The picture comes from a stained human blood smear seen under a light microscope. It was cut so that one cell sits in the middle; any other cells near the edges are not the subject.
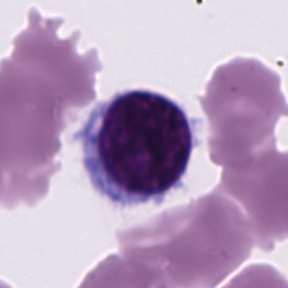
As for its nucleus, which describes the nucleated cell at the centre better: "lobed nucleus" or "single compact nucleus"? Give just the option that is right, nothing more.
Single compact nucleus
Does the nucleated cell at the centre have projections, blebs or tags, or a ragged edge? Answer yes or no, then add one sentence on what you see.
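Yes. Fine hair-like projections extend from the cytoplasm around most of the cell's edge.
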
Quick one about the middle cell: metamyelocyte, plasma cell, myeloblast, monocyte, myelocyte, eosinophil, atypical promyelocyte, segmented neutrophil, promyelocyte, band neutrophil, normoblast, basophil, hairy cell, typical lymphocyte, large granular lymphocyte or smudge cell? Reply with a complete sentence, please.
The central cell shown in this smear crop is a hairy cell.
